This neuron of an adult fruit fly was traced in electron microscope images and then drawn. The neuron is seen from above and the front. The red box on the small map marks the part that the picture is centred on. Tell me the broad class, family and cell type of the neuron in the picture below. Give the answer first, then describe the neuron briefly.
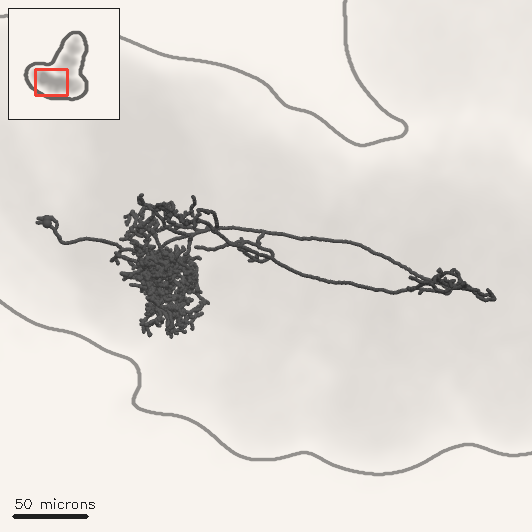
This is a central-brain intrinsic neuron. Its family is hemilineage VLPl&d1_lateral. Its cell type is AVLP721m. Its cell body lies on the left of the picture. By the scale bar it is about 300 microns wide in this view. The picture shows dozens of branch ends.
